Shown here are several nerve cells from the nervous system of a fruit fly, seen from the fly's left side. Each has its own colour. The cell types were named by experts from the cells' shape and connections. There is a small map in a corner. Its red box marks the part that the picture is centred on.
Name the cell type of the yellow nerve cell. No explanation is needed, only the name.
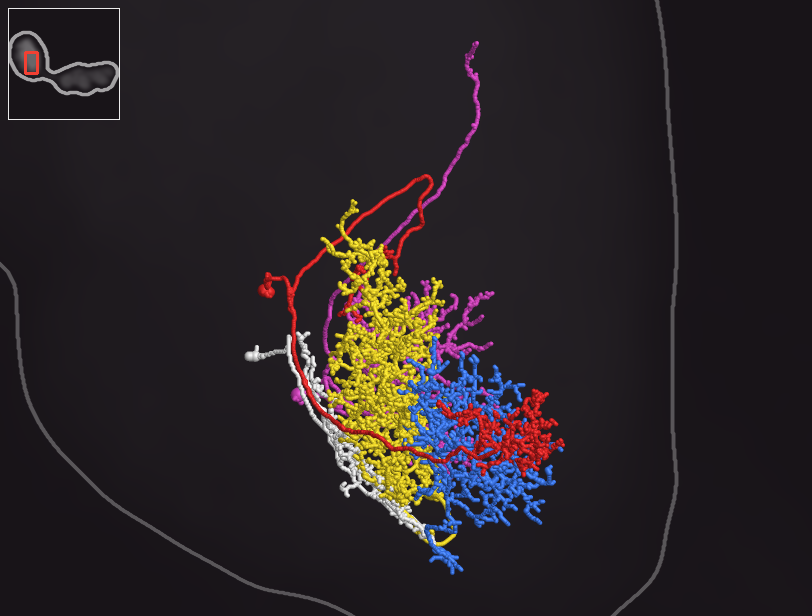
Pm8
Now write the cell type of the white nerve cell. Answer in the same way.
MeVP3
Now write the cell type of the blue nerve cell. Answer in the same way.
Pm9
